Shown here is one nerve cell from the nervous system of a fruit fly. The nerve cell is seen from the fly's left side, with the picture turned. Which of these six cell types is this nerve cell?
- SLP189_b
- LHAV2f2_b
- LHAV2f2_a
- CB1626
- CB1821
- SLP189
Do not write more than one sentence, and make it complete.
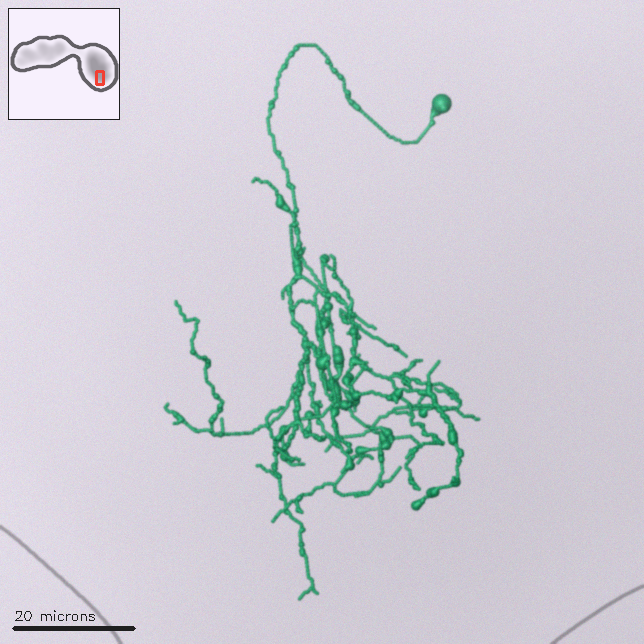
The type of this nerve cell is the cell type LHAV2f2_a.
